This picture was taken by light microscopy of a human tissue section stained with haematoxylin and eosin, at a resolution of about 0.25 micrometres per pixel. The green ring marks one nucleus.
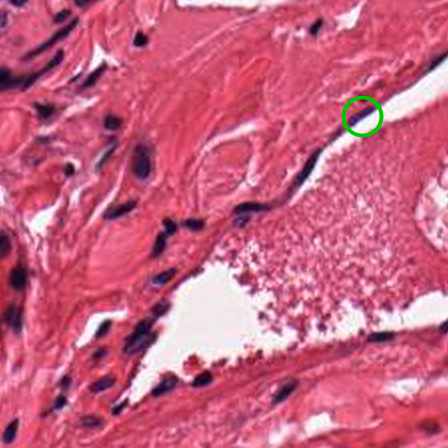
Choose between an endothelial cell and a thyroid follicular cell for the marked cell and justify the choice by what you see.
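The marked cell is an endothelial cell. The nucleus is thin, elongated and flattened, stained dark purple fairly evenly throughout. It lies right at the edge of a vessel lumen, its long axis running parallel to the lumen border. Hardly any cytoplasm is distinguishable around the nucleus; the cell appears as a thin dark line. On the side away from the lumen it rests directly against pink fibrous tissue.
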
